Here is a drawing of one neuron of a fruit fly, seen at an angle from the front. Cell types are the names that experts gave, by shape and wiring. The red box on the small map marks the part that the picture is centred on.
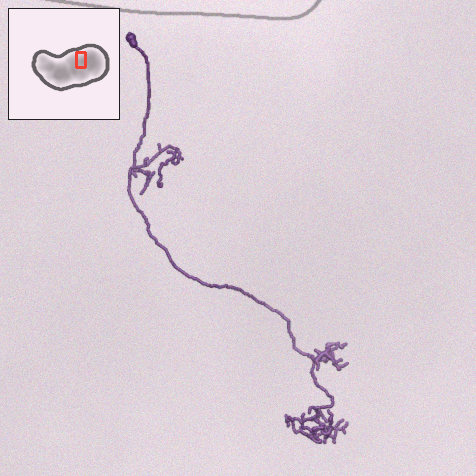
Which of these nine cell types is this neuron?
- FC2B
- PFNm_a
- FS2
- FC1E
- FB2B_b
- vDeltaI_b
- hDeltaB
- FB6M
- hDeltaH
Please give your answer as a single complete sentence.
It is the cell type PFNm_a to which this neuron belongs.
